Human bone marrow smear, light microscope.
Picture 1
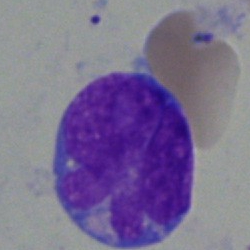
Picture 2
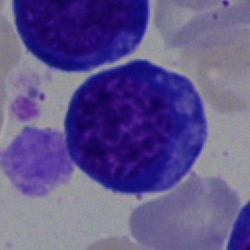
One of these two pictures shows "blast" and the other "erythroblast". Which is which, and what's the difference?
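Blast in picture 1, erythroblast in picture 2. Outline oval and smooth in the blast, round and smooth in the erythroblast. Blast chromatin finely granular and purple, with small paler spots.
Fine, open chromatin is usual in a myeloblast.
Blast cytoplasm only a thin, deep blue rim around the nucleus.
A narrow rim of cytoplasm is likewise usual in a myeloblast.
Erythroblast shows a paler, less dense area at the right edge of the cell. Neither cell shows granules in the cytoplasm. Also in picture 2: another round, deep blue nucleated cell just above and to the left.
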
